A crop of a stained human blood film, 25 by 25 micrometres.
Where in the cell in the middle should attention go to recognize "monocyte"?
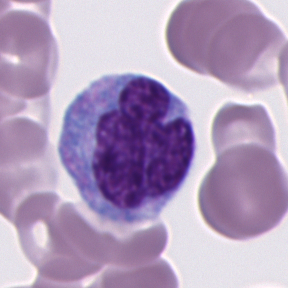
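Let's start with size, since that is an easy check for a monocyte.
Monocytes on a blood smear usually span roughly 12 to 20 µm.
This cell is about 13 micrometres across, which falls within that span.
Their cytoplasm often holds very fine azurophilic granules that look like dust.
The very fine, faint pinkish-purple granules scattered like dust through this cytoplasm match that well. The cytoplasm itself is pale grey-blue, with its widest band on the left side of the cell. The nucleus lies toward the right, measures about 12 by 9 micrometres, and fills about 60% of the cell's area. Look too at its shape: it is folded, with a deep notch cut into its upper edge.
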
